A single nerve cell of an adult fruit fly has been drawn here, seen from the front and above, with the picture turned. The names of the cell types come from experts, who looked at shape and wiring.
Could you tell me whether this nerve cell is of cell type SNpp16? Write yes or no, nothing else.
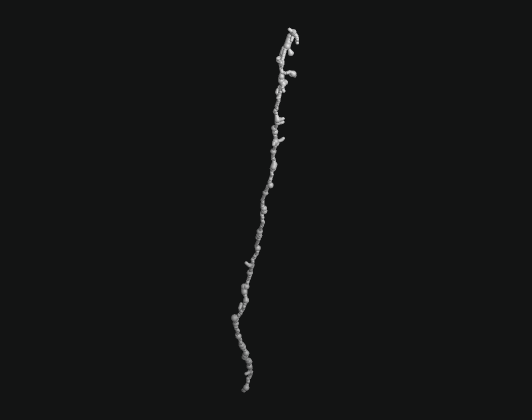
no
